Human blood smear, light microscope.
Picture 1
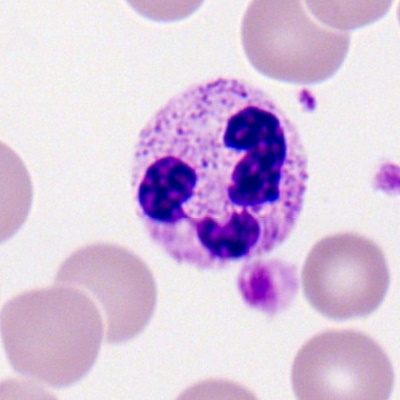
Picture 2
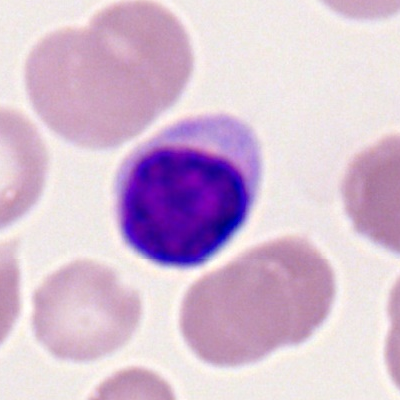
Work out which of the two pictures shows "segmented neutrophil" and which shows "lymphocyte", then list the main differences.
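The lymphocyte is in picture 2, which leaves picture 1 as the segmented neutrophil. The outlines don't separate them much, I think; both are smooth and rounded. Nor does the colour of the chromatin, dark purple and clumped in each, coarsely so in the segmented neutrophil and densely in the lymphocyte.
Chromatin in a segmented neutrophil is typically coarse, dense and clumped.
Where they part is the nucleus of the segmented neutrophil, split into three lobes, the largest one curved and sitting at the upper right. Then the cytoplasm: pale pinkish-lilac in the segmented neutrophil, with fine purplish granules scattered all through it, whereas the lymphocyte's shows no visible granules.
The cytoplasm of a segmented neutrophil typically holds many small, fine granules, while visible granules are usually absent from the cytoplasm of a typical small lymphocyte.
In the lymphocyte, no nucleoli can be made out, the surface carries no hair-like or bleb-like projections, and pale pink red cells without nuclei lie around it.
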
